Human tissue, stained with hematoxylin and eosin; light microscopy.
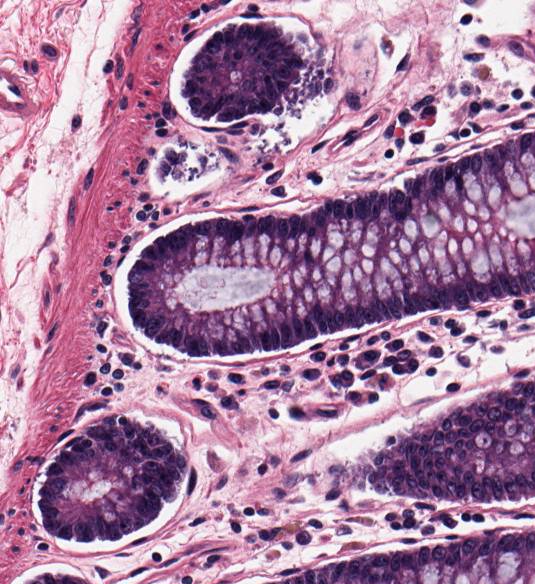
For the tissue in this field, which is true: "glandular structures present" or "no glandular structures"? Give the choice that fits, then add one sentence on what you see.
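Glandular structures present. The glands are lined by a single layer of columnar cells with dark elongated nuclei at their bases.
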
